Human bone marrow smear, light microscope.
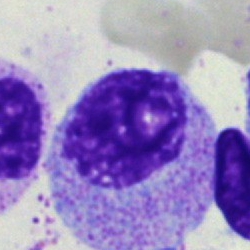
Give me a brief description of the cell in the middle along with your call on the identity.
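Round to oval, the cell has a smooth edge. The nucleus occupies the upper part of the cell, leaving a wide band of cytoplasm beneath it. A pale rounded area sits in the upper right part of the nucleus. The cytoplasm shows no vacuoles. Name: myelocyte.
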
